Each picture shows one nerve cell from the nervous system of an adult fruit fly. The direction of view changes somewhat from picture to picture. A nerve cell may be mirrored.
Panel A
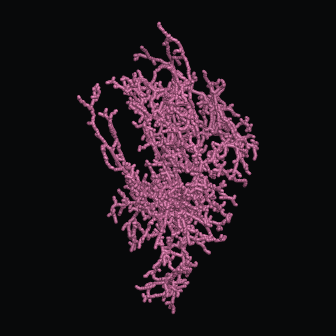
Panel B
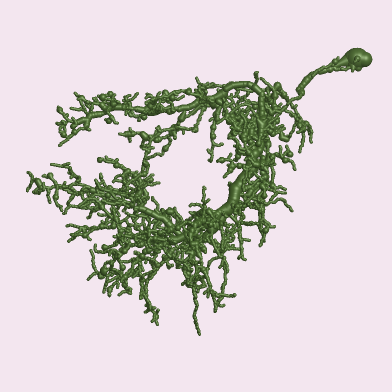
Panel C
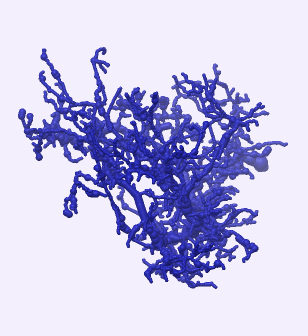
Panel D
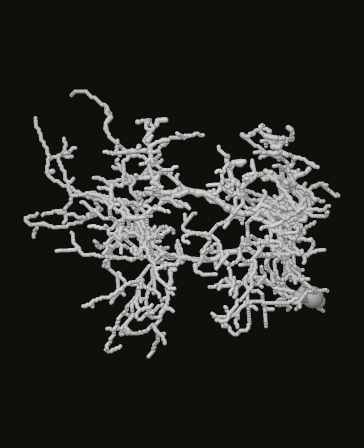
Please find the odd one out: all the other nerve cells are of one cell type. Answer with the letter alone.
D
